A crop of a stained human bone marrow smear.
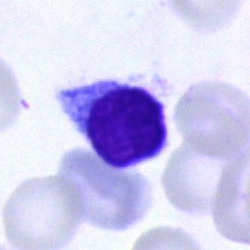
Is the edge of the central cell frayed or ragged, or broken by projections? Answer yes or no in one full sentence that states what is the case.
Yes, the outline of the cell is rough.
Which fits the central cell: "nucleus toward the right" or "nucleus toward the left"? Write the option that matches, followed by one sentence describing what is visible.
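Nucleus toward the right. The nucleus lies toward the right side of the cell.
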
